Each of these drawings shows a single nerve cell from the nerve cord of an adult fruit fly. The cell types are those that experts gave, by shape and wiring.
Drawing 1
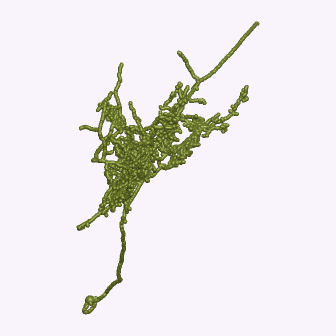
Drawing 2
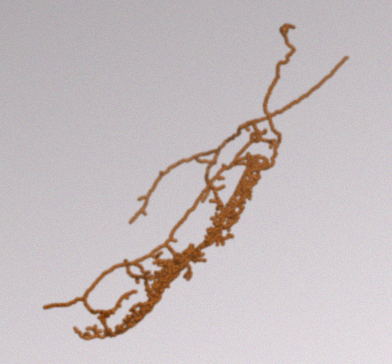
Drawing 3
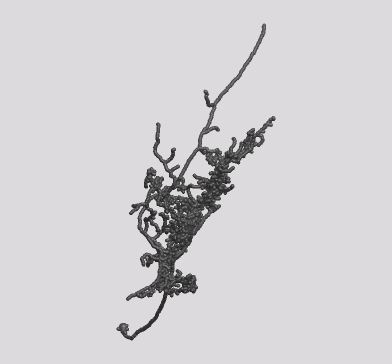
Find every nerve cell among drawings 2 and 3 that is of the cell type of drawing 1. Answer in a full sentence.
Drawing 2 and drawing 3 are of the same cell type.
